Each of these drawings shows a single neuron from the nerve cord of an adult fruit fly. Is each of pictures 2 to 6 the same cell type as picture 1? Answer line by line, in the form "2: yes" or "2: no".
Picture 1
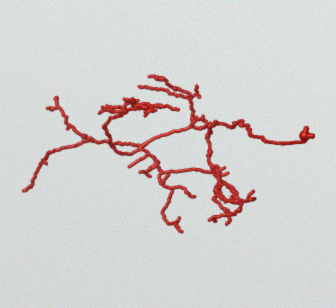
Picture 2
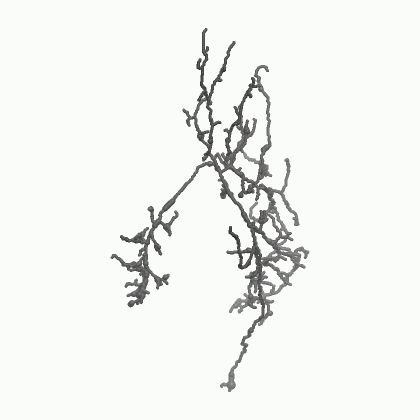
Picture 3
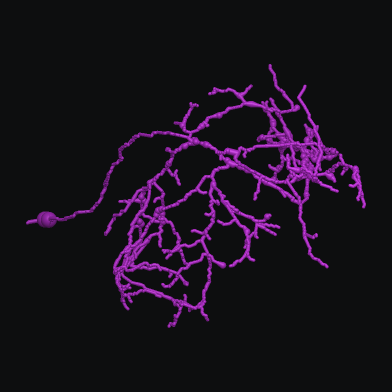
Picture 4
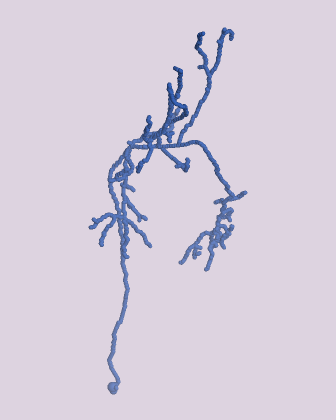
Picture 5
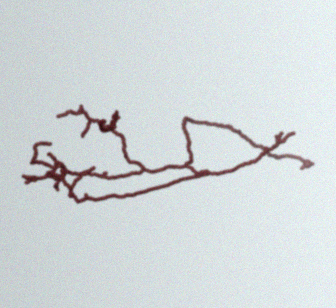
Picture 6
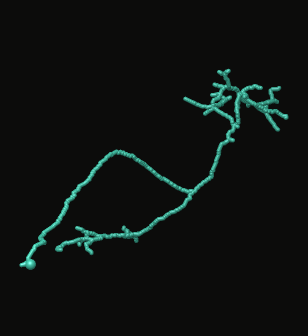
2: yes
3: yes
4: yes
5: no
6: no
